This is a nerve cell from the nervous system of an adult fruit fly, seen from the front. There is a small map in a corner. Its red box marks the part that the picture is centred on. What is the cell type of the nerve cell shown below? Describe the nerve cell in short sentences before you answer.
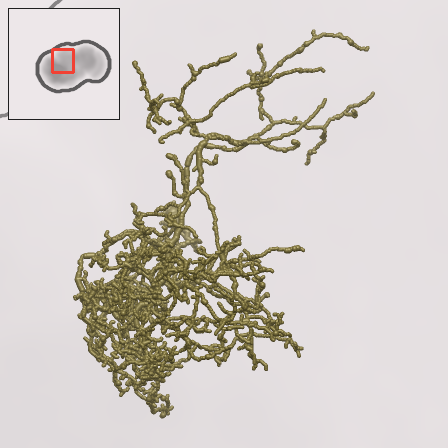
In this view it is taller than it is wide. Its broad class is central-brain intrinsic neuron. It is of cell type AVLP565.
